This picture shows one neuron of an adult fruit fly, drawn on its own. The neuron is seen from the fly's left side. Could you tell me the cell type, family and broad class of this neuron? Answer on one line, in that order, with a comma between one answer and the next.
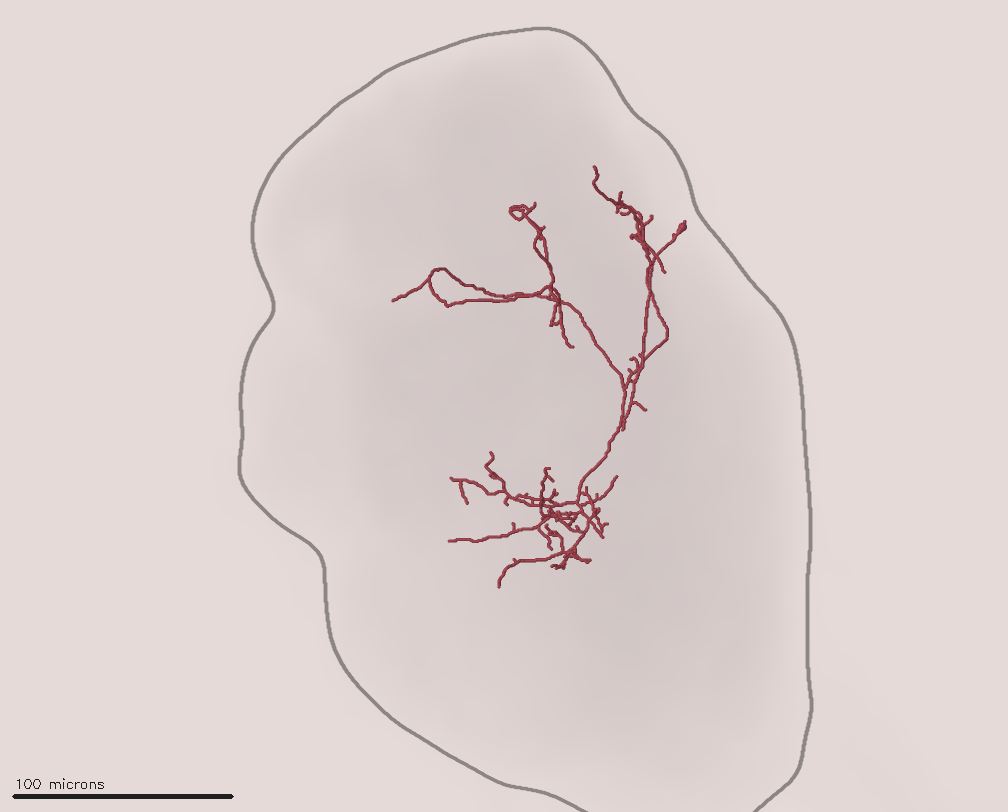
CL253, hemilineage VPNp&v1_posterior, central-brain intrinsic neuron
